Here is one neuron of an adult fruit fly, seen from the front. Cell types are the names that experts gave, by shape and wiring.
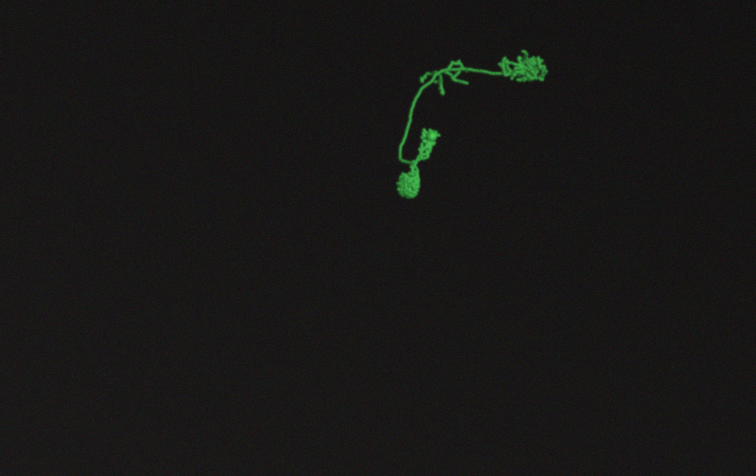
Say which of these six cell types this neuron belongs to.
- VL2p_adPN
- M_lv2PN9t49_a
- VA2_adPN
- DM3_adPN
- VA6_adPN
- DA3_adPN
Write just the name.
VA2_adPN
